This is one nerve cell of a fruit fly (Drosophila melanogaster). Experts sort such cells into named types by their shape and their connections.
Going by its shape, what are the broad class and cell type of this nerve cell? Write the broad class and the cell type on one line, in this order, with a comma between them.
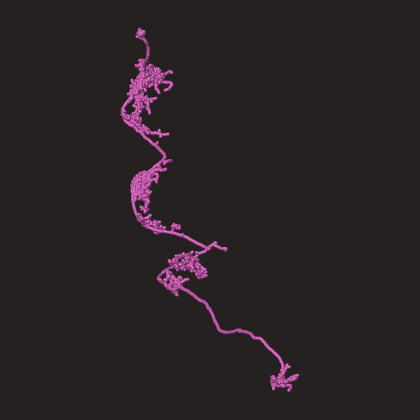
ascending neuron, ANXXX092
